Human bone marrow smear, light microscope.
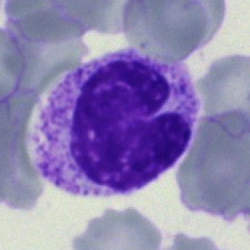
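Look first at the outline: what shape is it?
Round, with a smooth edge.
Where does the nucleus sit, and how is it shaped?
Off-centre toward the right, notched on its right side, leaving a wider band of cytoplasm on the left.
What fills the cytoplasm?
Many purple granules.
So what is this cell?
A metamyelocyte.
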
